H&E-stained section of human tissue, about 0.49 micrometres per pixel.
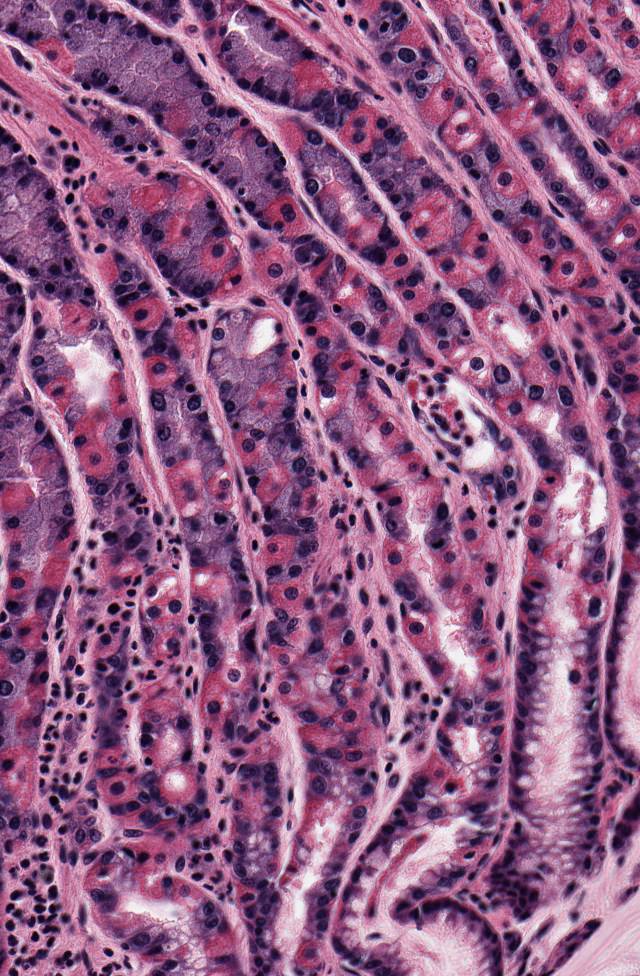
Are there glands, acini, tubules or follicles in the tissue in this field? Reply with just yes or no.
Yes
